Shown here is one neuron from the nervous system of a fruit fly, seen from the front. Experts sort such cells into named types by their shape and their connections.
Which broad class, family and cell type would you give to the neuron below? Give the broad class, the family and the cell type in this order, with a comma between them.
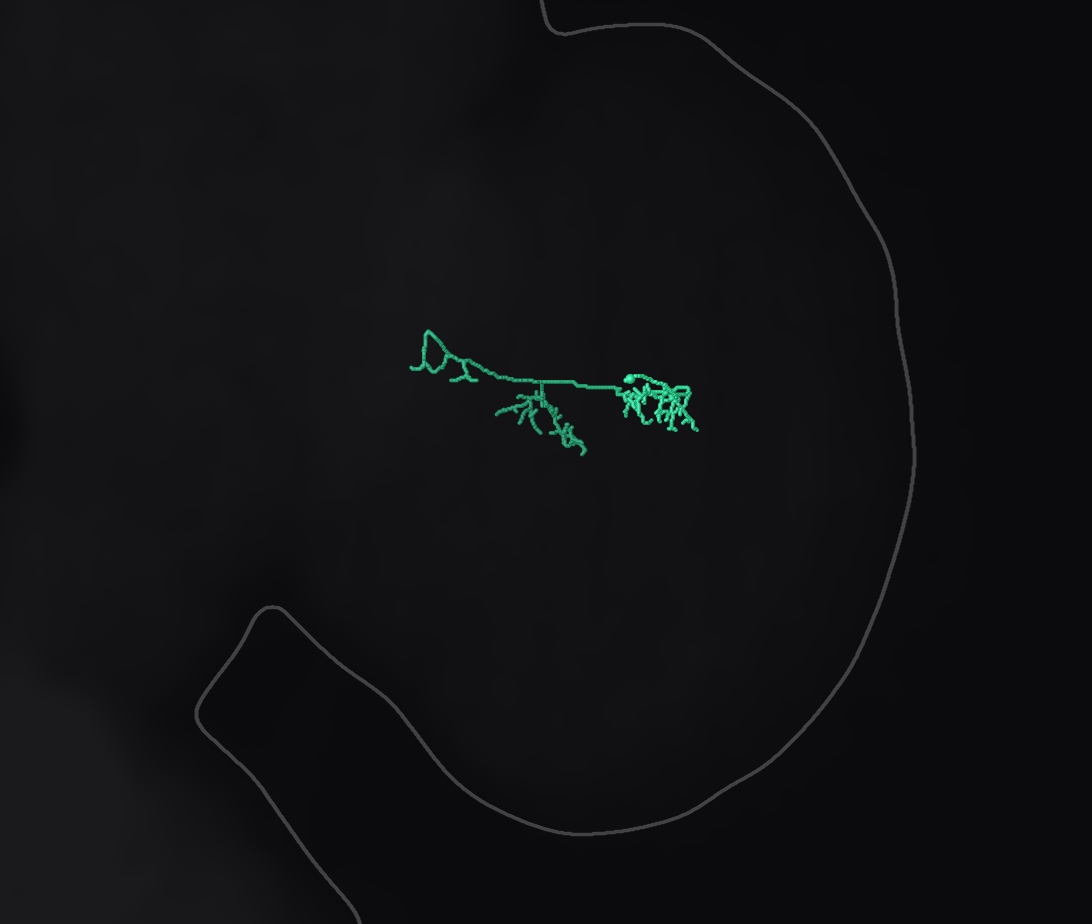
optic-lobe intrinsic neuron, TmY, TmY4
